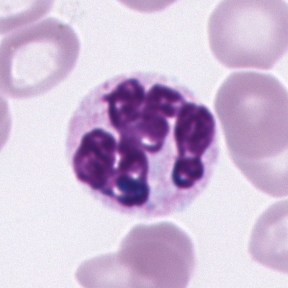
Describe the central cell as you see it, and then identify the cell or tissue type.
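The cell has a round, smooth outline. Its nucleus is divided into several separate lobes, and on the right one lobe is joined to a small lower knob by a narrow neck. The cytoplasm is pale pinkish-lilac. This cell is a segmented neutrophil.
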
